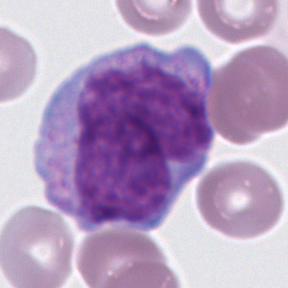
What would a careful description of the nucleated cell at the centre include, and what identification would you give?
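Look at how the nucleus is folded, with a notch on its lower right side, and it sits off-centre toward the right. The chromatin is dark purple, lacy and strand-like rather than coarsely clumped. I don't see clear vacuoles in the cytoplasm. It's an atypical promyelocyte.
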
